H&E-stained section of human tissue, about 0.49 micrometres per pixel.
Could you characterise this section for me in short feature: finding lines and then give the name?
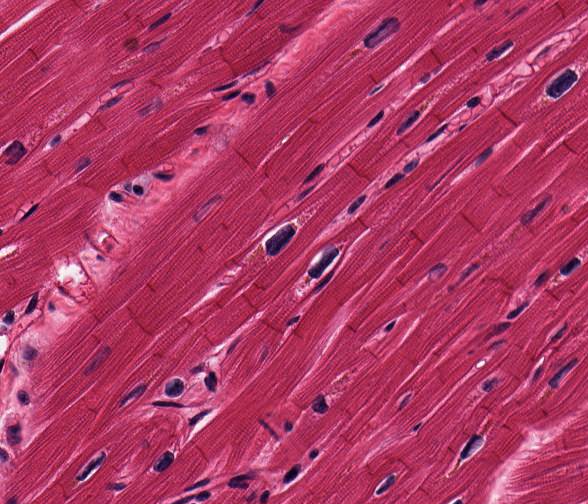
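Striations: fine, regular cross-striations along each fibre.
Intercalated discs: dark, crossing fibres transversely in steps.
Branching: fibres branch and join neighbours.
Pigment: golden-brown granules clustered at the poles of some nuclei.
Name: left ventricle of the heart.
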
